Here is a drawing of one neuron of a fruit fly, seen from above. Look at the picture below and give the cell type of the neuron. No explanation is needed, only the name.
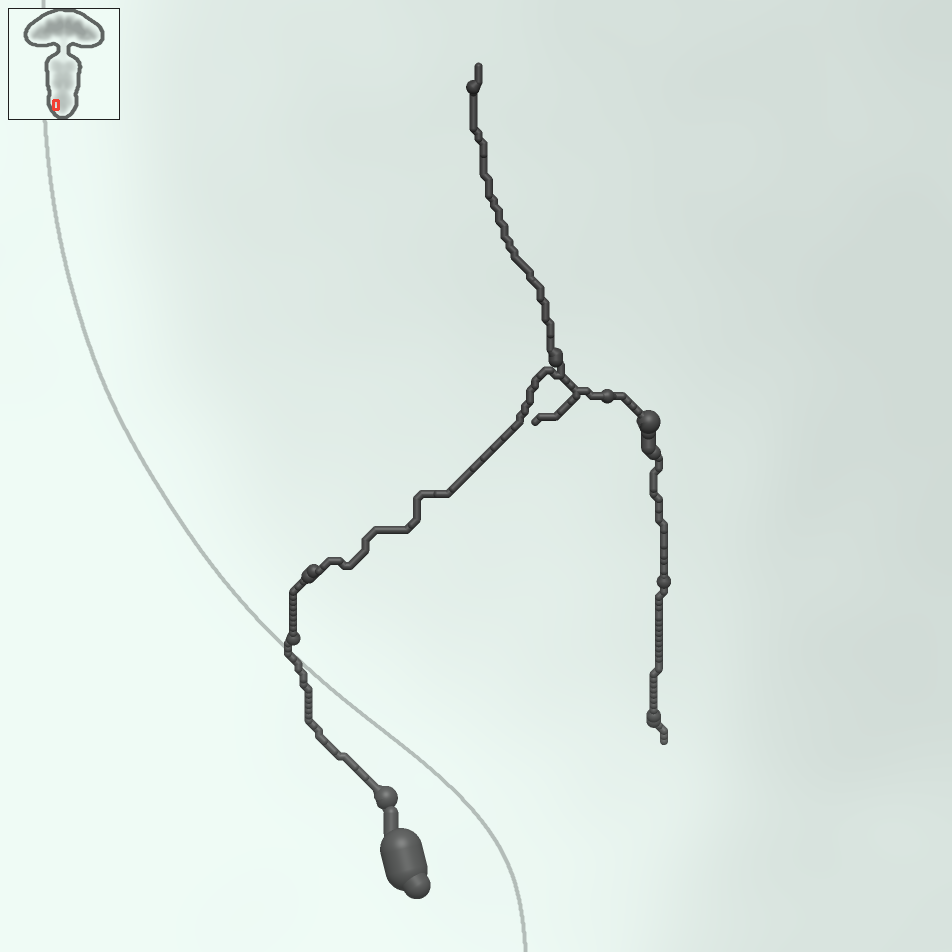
IN19A060_d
